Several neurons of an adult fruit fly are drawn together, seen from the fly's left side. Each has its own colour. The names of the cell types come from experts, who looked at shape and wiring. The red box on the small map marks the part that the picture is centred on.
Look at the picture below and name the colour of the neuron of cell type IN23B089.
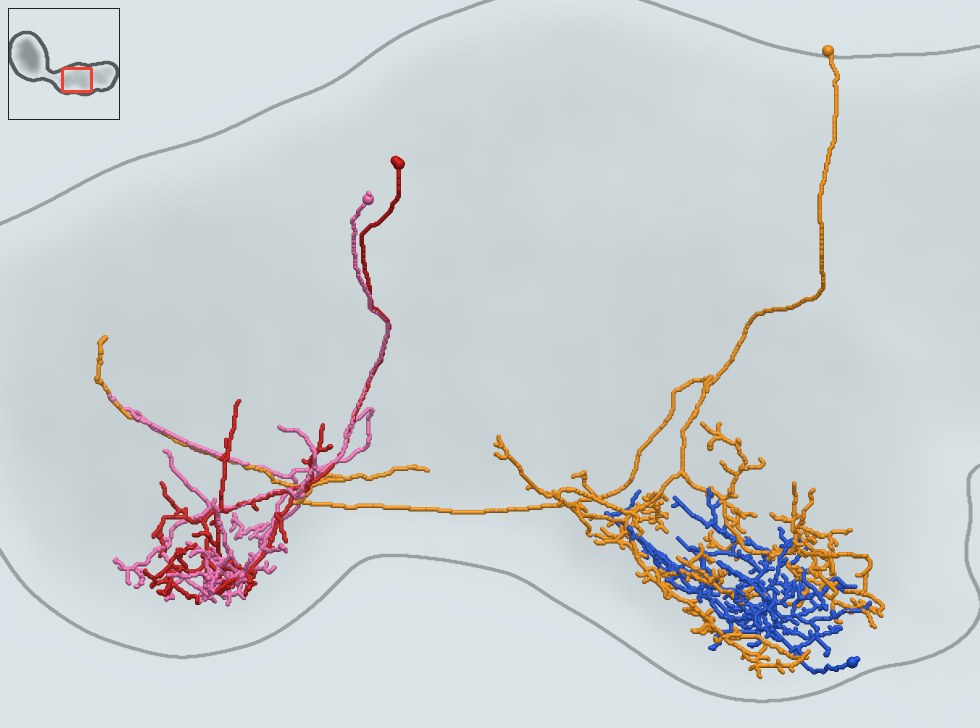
pink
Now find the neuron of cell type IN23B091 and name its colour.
red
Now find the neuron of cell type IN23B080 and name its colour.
orange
